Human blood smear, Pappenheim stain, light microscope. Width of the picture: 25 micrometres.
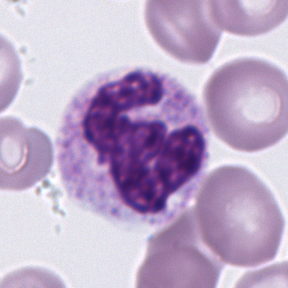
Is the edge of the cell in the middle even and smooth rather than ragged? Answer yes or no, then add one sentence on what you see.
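Yes. The cell outline is smooth and roughly round.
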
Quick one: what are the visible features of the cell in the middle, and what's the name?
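Take your time with the chromatin: it's dark purple and coarsely clumped, with paler patches between the dark areas. You won't find any nucleoli in the nucleus. The cytoplasm is pale pinkish-lilac and shows no vacuoles. This is a segmented neutrophil.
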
